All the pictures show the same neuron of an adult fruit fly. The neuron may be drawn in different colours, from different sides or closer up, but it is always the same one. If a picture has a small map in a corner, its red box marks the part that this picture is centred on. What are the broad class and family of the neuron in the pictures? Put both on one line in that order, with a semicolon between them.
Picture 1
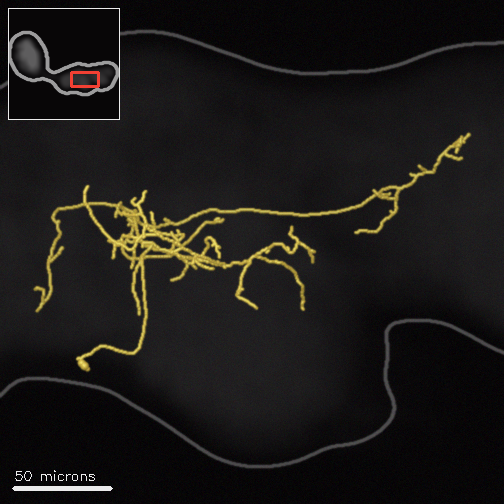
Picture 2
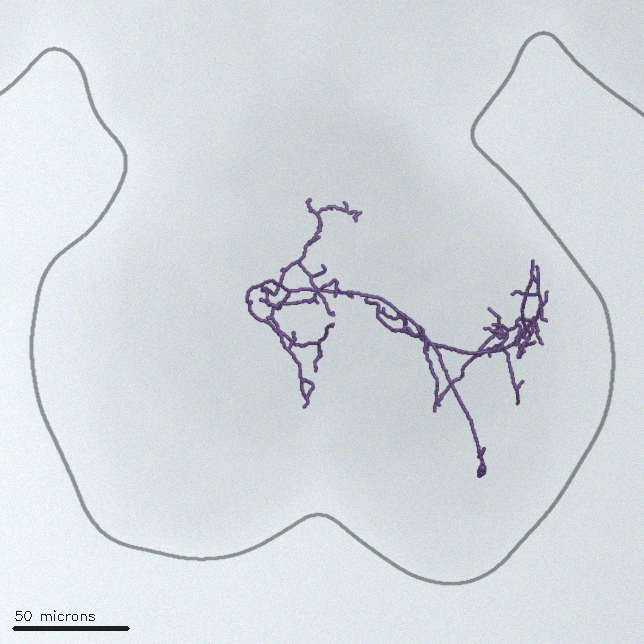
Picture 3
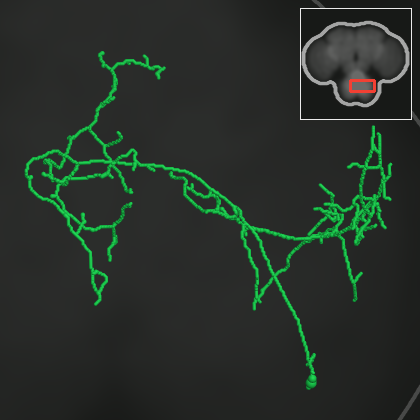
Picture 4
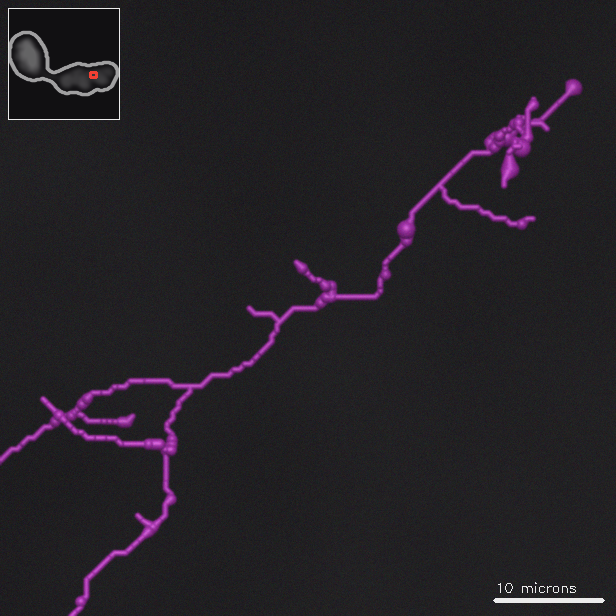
nerve-cord intrinsic neuron; hemilineage 07B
